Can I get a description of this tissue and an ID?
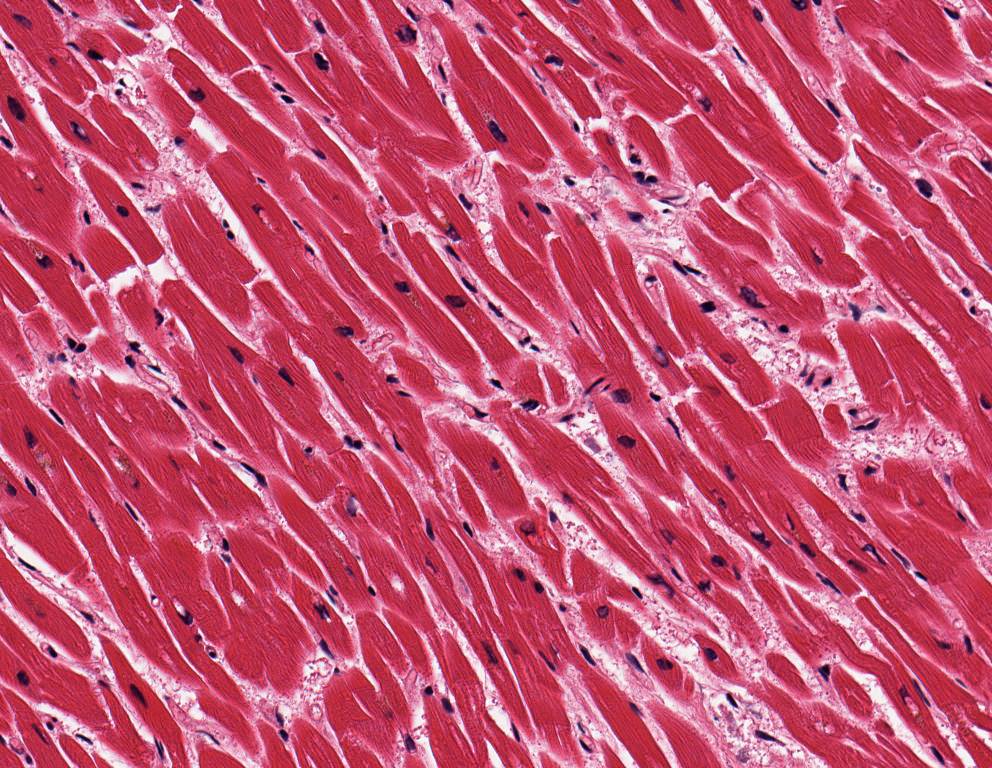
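Elongated muscle fibres cut lengthwise fill the whole field, running diagonally from upper left to lower right; many branch and join neighbouring fibres. Between them lies pale, loose connective tissue with small dark elongated nuclei. No fat cells appear. This is left ventricle of the heart.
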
